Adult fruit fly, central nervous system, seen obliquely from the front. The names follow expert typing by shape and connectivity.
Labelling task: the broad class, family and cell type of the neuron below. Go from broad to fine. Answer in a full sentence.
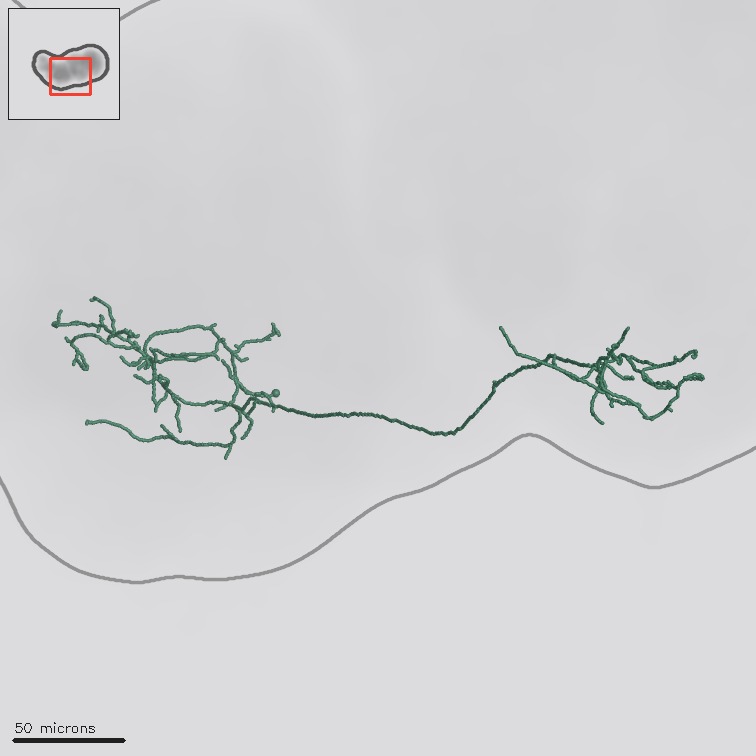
An ascending neuron of hemilineage 12B, type AN12B055.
